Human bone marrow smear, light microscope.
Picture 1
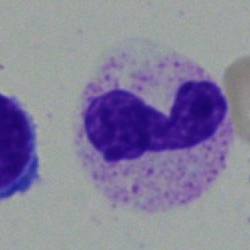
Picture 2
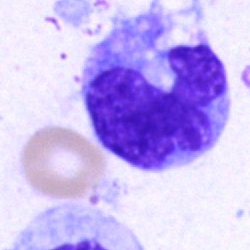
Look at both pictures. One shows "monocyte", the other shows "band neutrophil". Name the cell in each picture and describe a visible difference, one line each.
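The cell in picture 1 is a band neutrophil. The cytoplasm is abundant and pale pinkish-lilac.
The cell in picture 2 is a monocyte. The nucleus fills most of the cell.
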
